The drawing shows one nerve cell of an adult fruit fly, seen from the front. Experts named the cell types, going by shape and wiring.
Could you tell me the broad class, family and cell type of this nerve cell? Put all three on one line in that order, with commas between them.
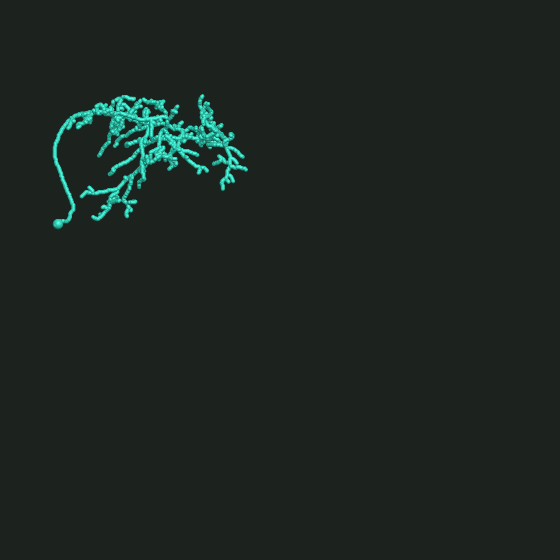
central-brain intrinsic neuron, hemilineage SIPa1_ventral, SLP074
